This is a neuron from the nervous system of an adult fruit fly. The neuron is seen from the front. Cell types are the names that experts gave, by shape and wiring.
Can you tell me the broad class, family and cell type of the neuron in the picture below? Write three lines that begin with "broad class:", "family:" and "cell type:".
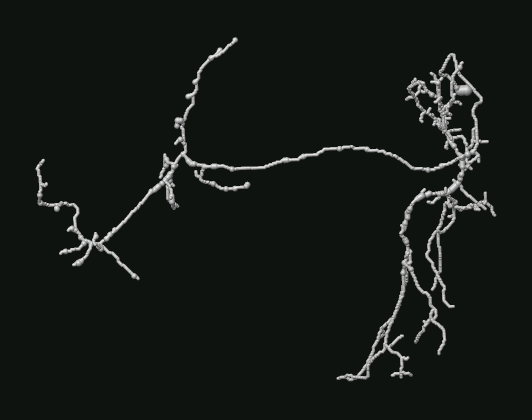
broad class: central-brain intrinsic neuron
family: hemilineage DM4_ventral
cell type: PS242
